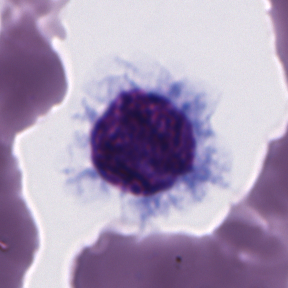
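Hairy cell in a stained human peripheral blood smear, its border ragged with many fine hair-like projections all around. The chromatin is dense, dark purple and mottled. Pale blue cytoplasm without visible granules surrounds the nucleus on all sides.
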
